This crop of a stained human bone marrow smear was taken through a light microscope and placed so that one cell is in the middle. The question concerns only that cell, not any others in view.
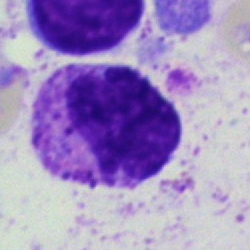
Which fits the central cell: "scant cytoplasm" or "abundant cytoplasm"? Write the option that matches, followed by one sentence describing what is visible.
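Abundant cytoplasm. The cytoplasm forms a broad pinkish-lilac zone mainly on the left side of the cell.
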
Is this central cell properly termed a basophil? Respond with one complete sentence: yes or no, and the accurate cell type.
Yes, the middle of the crop is occupied by a basophil.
